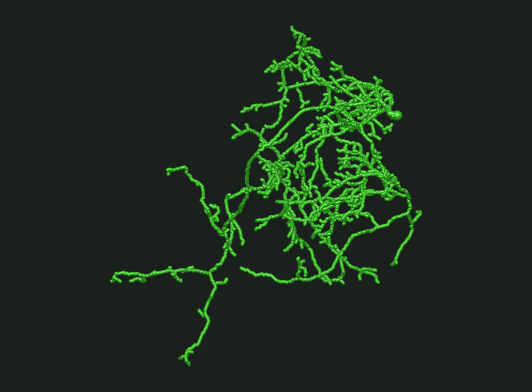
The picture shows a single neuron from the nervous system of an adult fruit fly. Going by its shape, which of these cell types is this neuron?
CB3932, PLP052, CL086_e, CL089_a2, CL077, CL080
CL080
